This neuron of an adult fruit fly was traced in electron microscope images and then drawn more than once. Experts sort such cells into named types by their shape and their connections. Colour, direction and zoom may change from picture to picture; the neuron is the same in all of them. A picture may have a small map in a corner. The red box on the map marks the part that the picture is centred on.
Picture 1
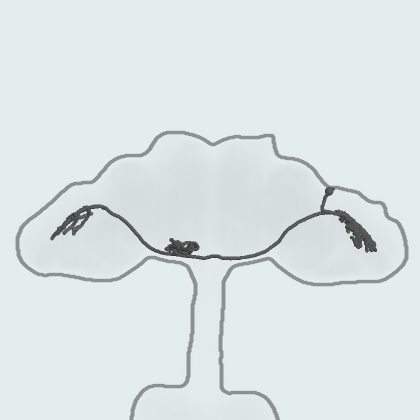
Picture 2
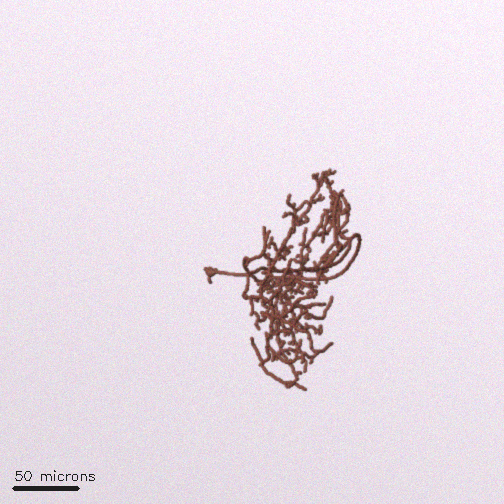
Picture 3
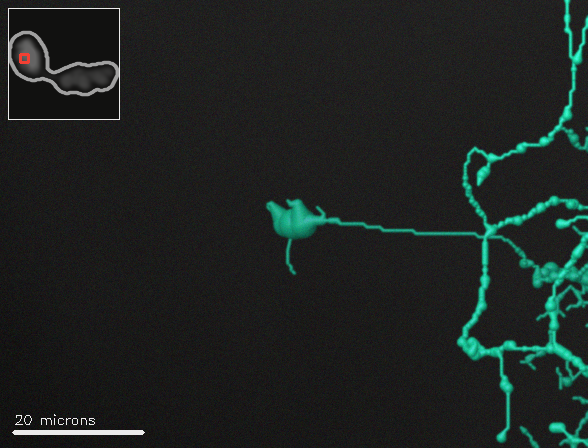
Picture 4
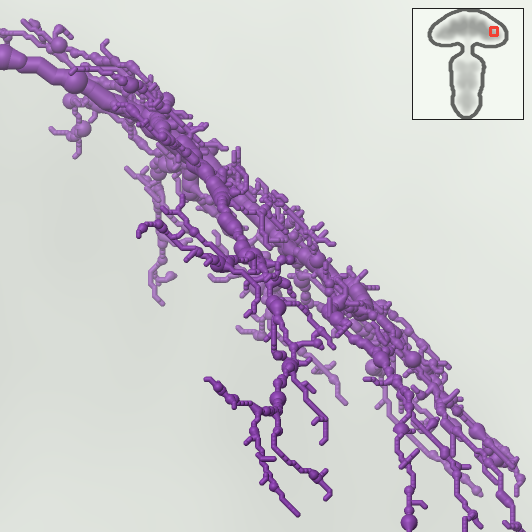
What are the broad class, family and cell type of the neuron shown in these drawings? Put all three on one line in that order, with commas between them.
optic-lobe intrinsic neuron, hemilineage VPNl&d1_lateral, MeVPMe5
